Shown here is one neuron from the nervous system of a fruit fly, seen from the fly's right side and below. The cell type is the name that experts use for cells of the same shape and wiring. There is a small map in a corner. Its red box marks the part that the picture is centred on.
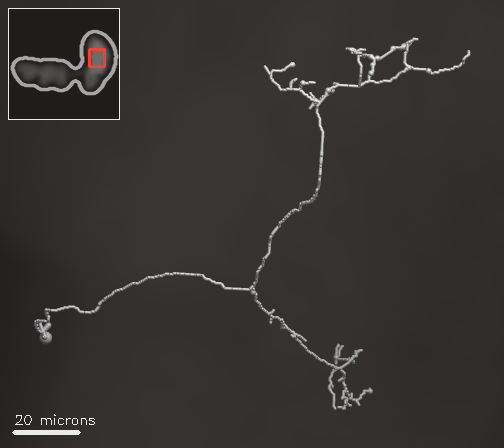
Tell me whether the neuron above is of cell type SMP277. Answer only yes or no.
no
